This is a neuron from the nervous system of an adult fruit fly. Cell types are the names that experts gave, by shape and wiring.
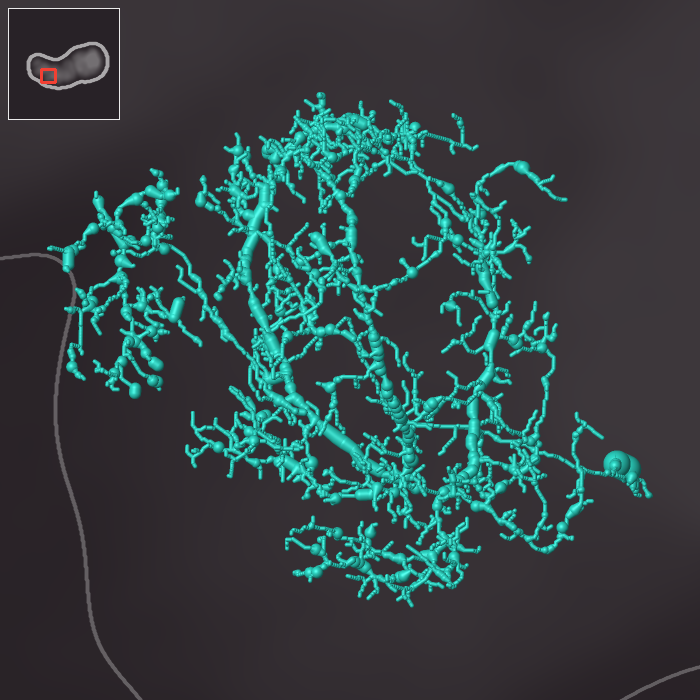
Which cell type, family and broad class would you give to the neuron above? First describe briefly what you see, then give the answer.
The picture shows more than a hundred branch ends. As drawn here it is about as wide as it is tall. The cell type is IN17A052. Its family is hemilineage 17A. Its broad class is nerve-cord intrinsic neuron.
